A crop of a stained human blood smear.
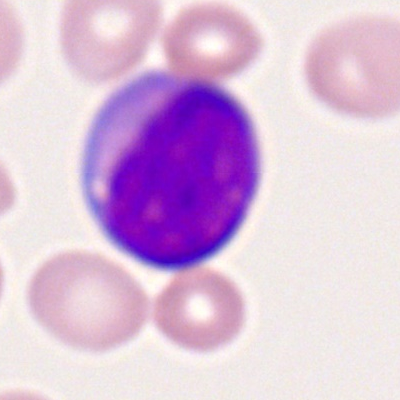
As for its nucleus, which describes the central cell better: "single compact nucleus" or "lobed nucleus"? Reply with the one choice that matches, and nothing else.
Single compact nucleus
